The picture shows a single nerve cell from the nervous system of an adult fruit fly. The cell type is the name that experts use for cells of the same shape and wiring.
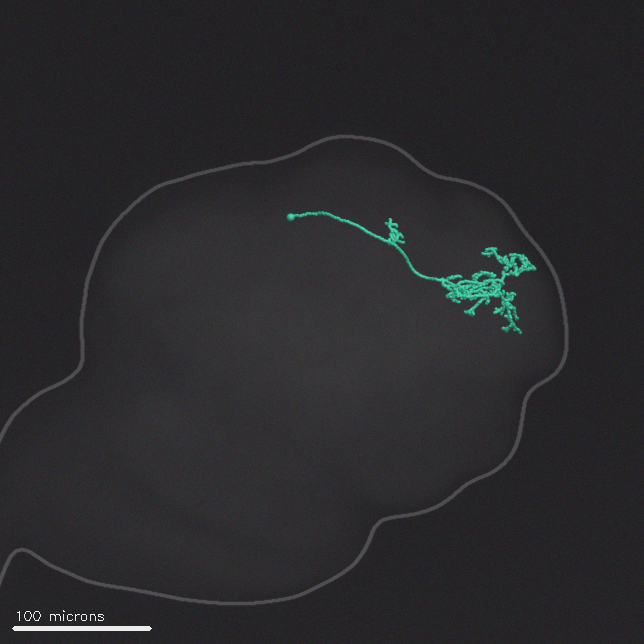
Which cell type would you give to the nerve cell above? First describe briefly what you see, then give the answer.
By the scale bar it is about 180 microns wide in this view. As drawn here it is wider than it is tall. This is a central-brain intrinsic neuron. Its cell type is CB1103.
